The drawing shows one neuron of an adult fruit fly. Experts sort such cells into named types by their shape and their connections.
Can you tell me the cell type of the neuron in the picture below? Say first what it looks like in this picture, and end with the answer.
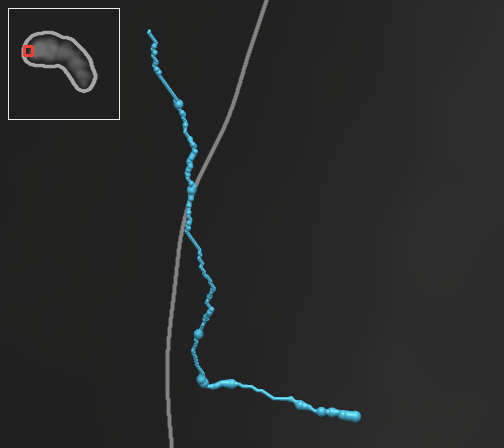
There are a dozen or fewer branch ends. As drawn here it is taller than it is wide. Its broad class is photoreceptor or other optic-lobe sensory neuron. Its cell type is R7y.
